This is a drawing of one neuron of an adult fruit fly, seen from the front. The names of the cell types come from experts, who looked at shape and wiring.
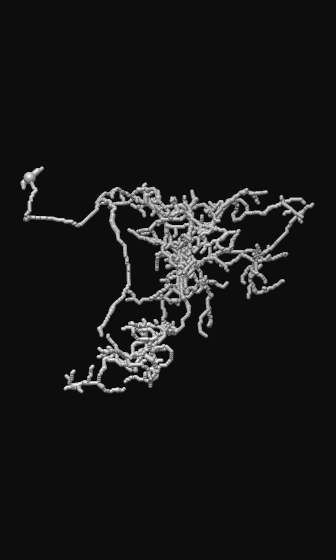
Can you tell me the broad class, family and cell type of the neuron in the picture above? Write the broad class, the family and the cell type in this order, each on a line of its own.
central-brain intrinsic neuron
hemilineage SMPad3
SMP125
